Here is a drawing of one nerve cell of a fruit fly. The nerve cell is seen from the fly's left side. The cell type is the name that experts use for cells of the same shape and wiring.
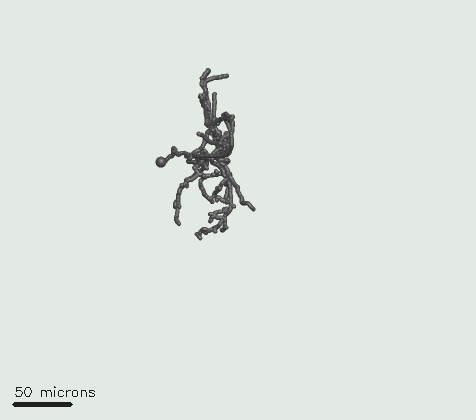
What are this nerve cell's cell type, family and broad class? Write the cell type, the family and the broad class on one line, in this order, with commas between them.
AVLP225_a, hemilineage VLPl&d1_dorsal, central-brain intrinsic neuron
